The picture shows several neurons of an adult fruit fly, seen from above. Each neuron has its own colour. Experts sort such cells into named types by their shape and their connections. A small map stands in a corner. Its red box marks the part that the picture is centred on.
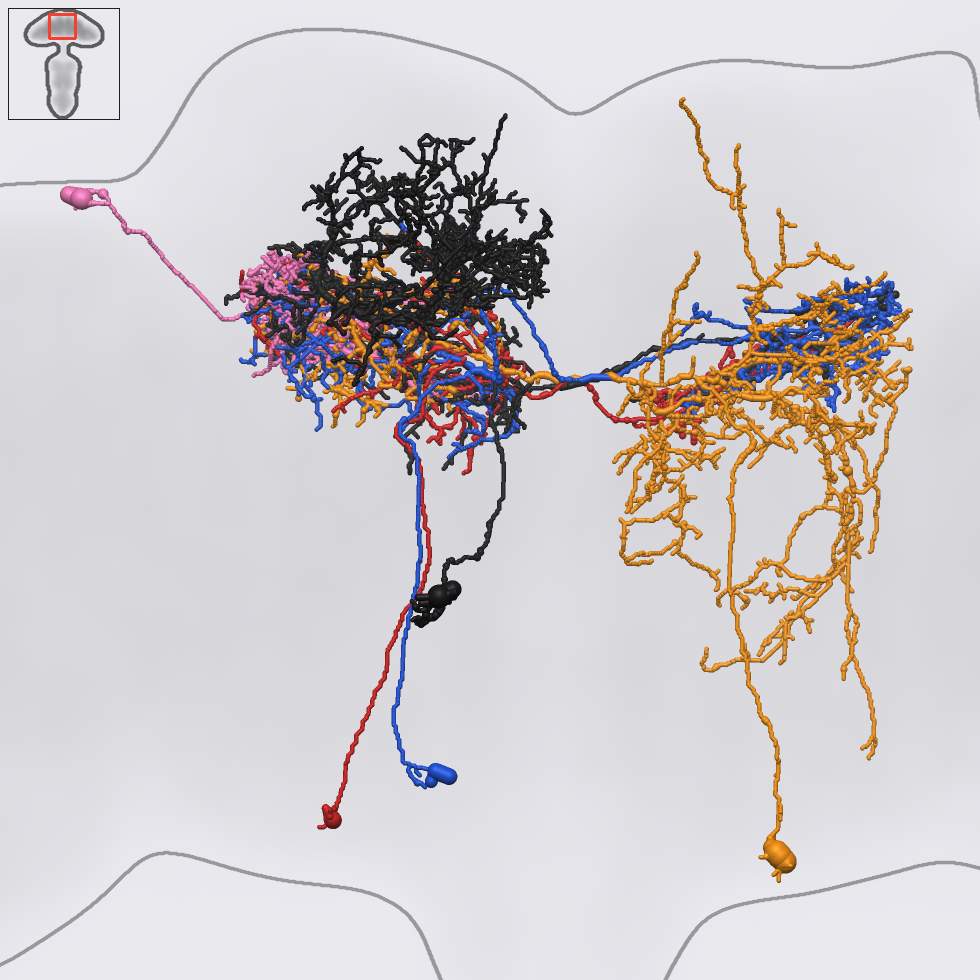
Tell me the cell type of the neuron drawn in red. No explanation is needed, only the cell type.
LAL173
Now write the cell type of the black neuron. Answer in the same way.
MBON26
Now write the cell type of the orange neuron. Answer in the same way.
LAL170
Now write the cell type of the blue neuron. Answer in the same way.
LAL171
